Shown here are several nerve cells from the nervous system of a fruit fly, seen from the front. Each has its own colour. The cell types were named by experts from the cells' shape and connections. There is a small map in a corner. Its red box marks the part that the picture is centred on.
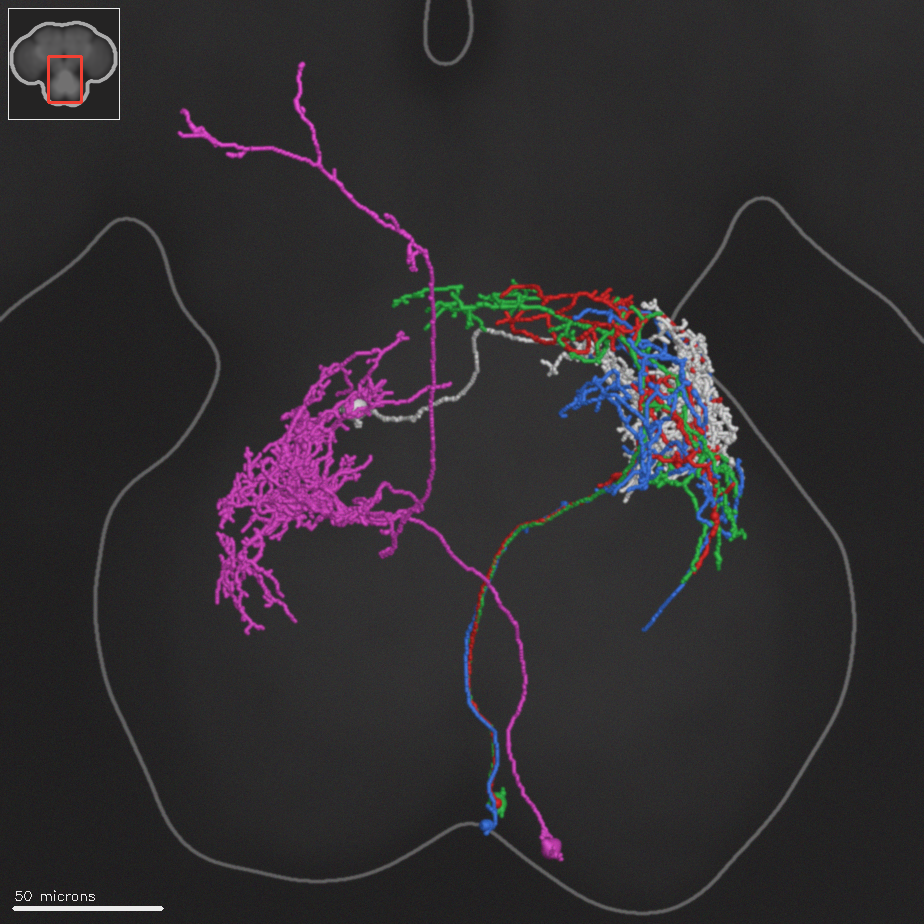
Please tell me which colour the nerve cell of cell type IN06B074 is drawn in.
red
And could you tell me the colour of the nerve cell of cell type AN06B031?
magenta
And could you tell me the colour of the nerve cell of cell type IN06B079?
green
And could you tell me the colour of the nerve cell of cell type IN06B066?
blue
